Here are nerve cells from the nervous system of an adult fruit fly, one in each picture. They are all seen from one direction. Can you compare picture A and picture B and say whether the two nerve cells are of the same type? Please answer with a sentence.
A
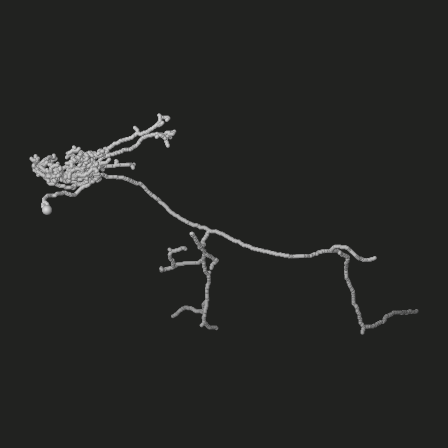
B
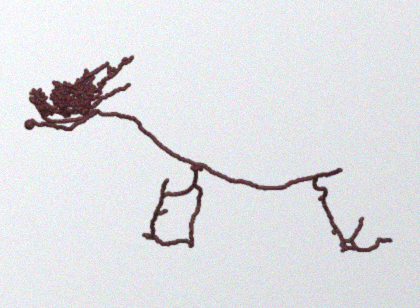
They are of the same cell type.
